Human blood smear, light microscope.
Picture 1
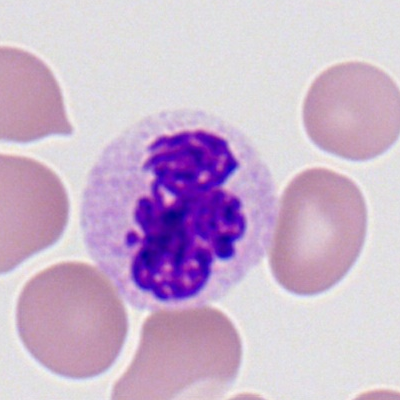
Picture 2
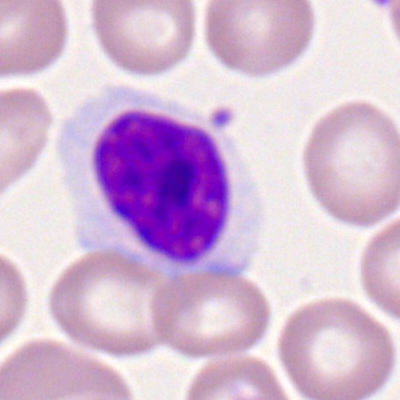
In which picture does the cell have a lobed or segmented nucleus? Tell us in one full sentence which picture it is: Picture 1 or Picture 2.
The cell shown in Picture 1 has a nucleus formed of distinct lobes.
